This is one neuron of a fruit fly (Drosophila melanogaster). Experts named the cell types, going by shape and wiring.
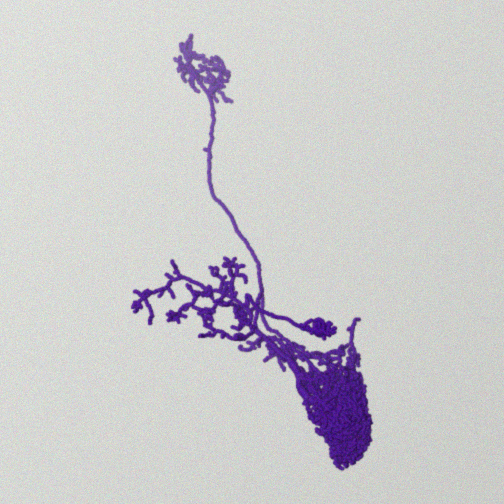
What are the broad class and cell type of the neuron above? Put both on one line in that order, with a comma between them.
central-brain intrinsic neuron, AOTU041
